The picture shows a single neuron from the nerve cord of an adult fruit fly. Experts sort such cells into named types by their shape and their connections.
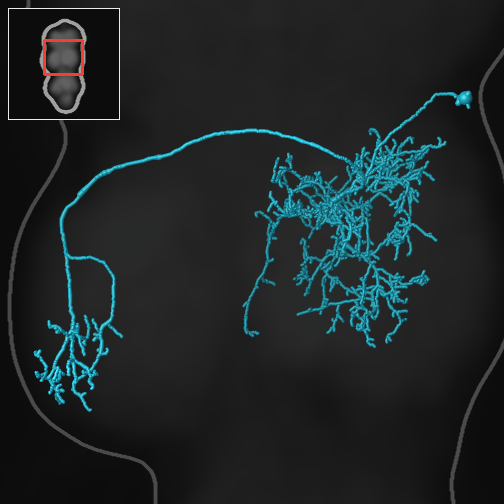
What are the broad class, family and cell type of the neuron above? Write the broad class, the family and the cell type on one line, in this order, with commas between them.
nerve-cord intrinsic neuron, hemilineage 01A, IN01A020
